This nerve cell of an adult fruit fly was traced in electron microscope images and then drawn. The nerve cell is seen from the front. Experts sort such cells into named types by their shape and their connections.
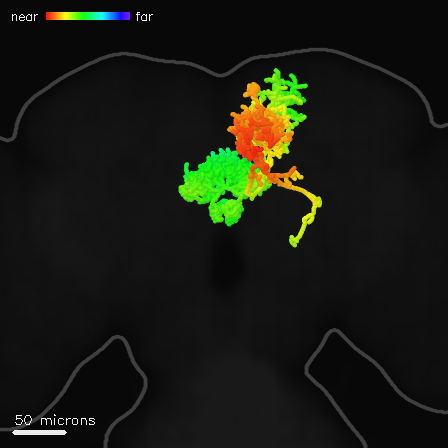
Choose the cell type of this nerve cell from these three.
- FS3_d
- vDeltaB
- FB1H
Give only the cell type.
FB1H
